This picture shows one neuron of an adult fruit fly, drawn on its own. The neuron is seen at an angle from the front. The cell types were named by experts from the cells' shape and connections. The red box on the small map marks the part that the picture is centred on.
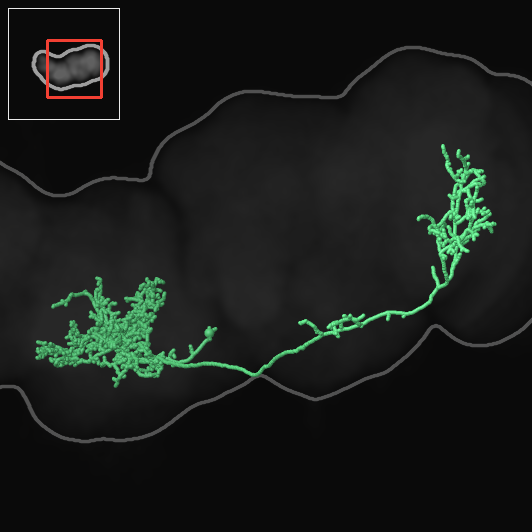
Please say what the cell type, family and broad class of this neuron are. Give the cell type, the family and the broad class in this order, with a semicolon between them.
AN17B012; hemilineage 17B; ascending neuron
